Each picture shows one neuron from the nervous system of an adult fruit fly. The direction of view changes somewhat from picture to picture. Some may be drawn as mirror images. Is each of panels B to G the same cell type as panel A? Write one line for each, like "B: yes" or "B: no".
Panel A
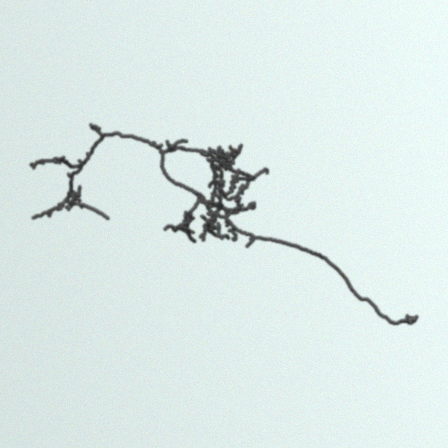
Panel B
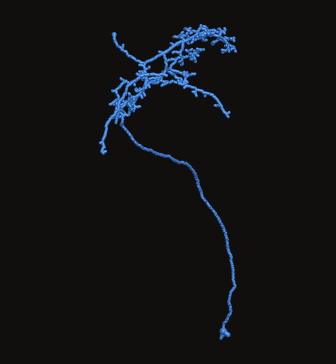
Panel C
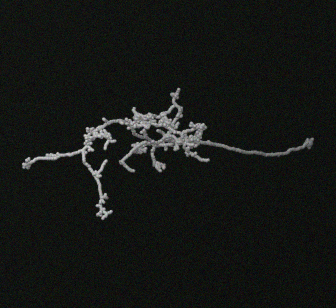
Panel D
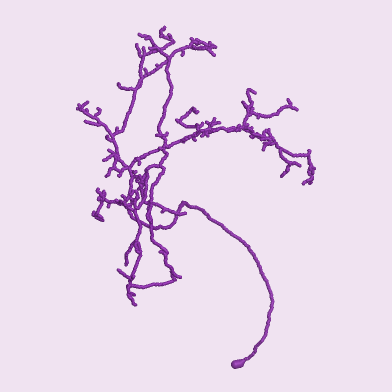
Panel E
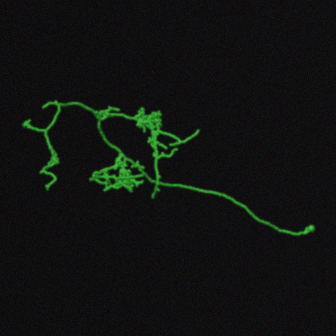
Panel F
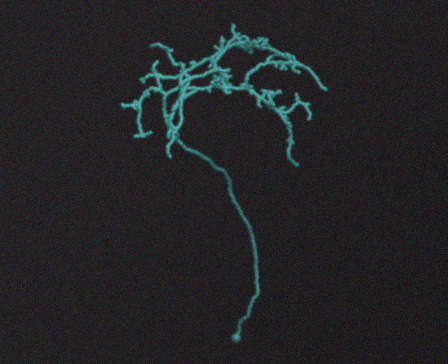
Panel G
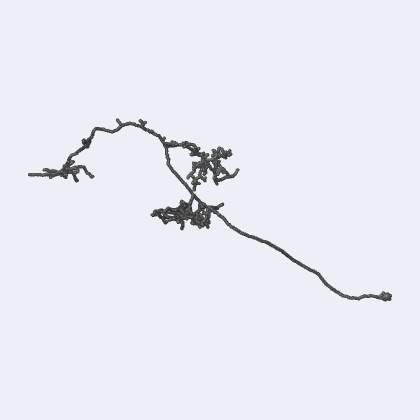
B: no
C: yes
D: no
E: yes
F: no
G: yes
